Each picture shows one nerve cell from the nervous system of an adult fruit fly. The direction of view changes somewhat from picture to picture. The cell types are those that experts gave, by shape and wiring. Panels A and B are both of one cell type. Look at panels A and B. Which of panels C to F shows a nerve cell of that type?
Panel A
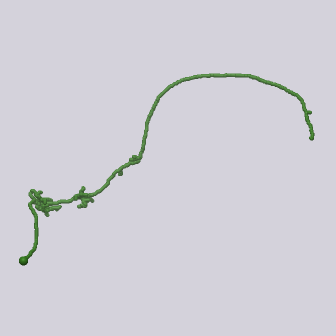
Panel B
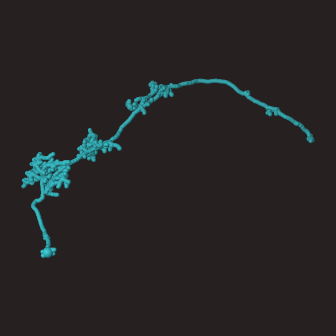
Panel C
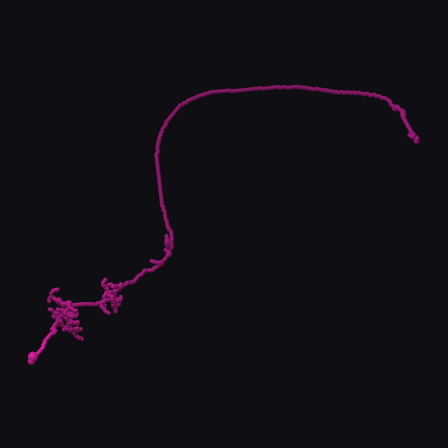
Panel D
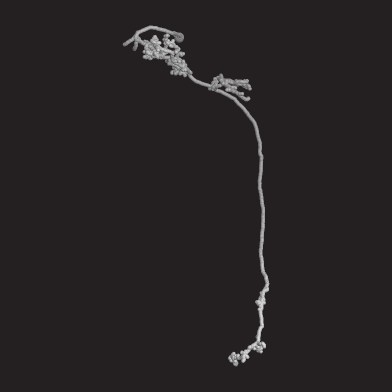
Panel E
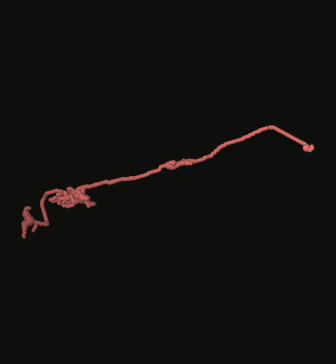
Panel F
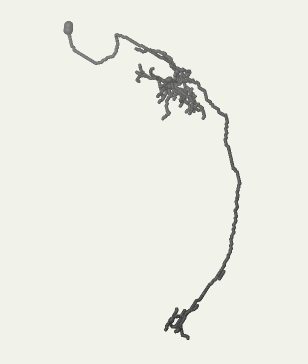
C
